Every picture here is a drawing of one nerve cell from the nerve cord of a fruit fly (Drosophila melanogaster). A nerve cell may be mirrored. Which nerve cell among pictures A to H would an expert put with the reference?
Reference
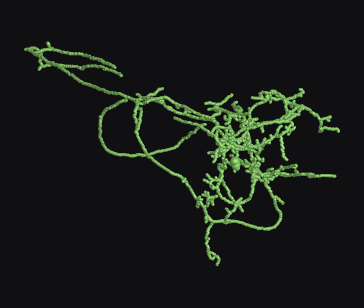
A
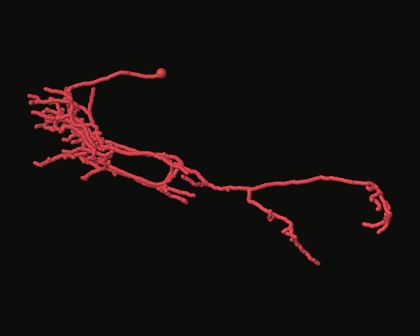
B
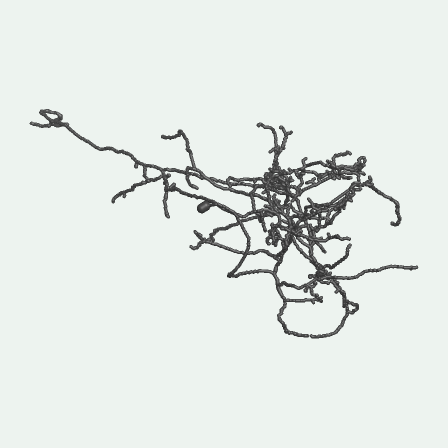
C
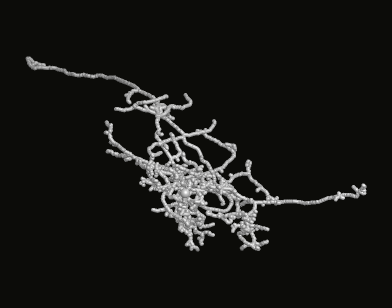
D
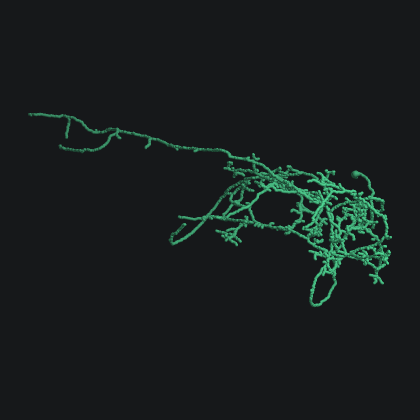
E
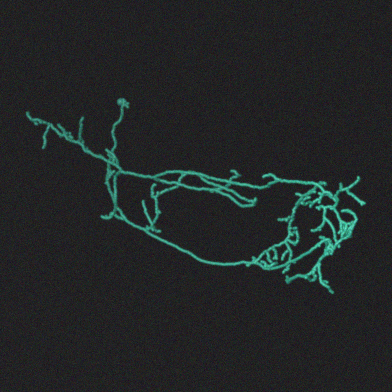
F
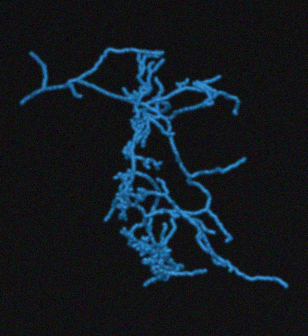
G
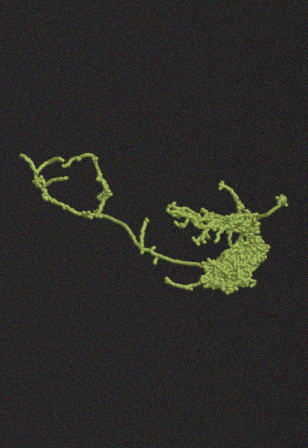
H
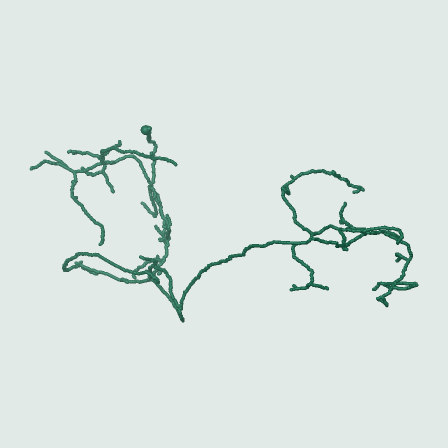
Picture B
